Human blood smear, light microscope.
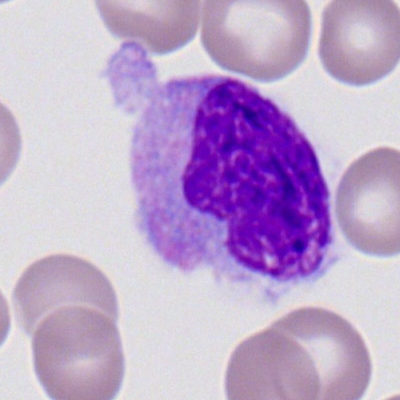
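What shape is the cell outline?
Irregular rather than smoothly round.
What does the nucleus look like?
A single unsegmented mass with a shallow indentation on its left border.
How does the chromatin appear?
Dark purple and coarsely clumped, with paler streaks between the clumps.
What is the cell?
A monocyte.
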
